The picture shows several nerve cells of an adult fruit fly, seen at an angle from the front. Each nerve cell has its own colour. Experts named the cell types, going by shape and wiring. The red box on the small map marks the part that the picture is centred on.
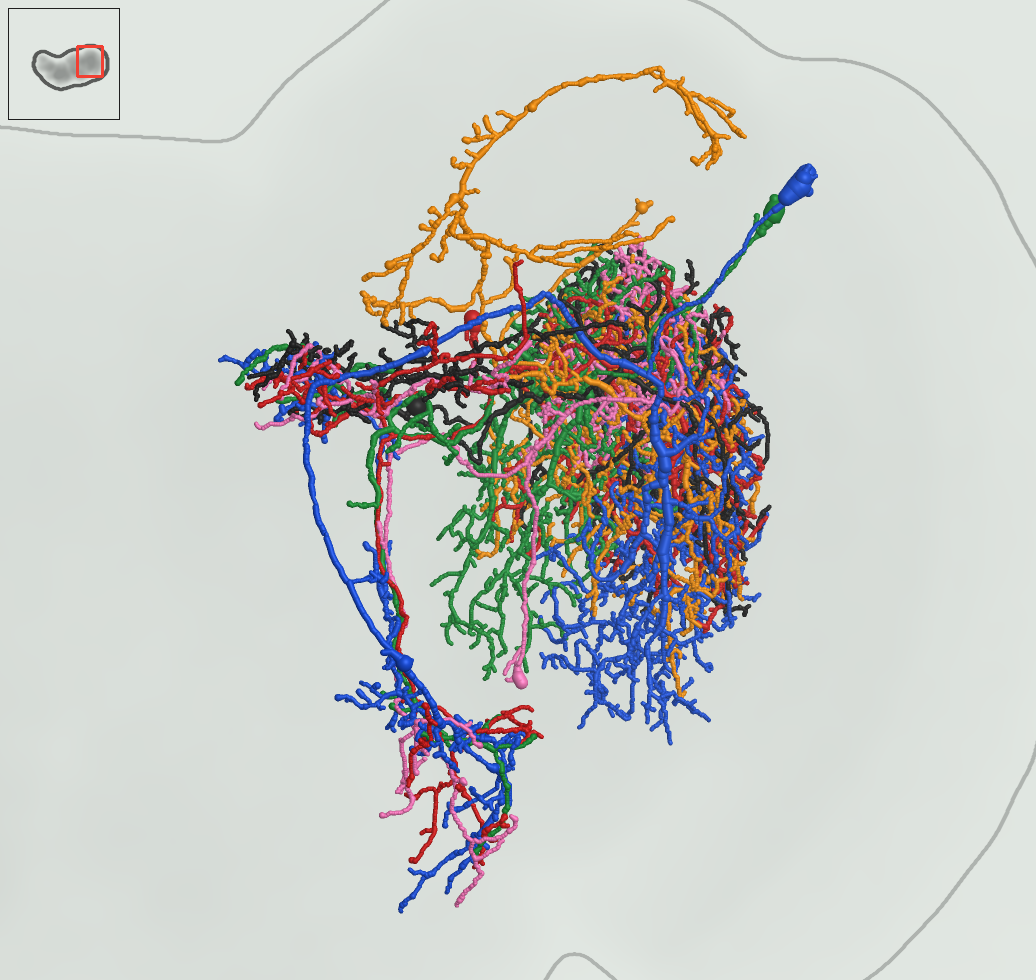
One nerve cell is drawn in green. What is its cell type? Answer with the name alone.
LoVP103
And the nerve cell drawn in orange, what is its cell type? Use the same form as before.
LoVP68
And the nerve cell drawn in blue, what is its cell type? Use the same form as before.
LT86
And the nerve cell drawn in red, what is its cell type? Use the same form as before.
LT85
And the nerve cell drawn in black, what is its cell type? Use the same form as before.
LoVP48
